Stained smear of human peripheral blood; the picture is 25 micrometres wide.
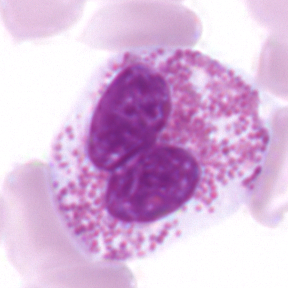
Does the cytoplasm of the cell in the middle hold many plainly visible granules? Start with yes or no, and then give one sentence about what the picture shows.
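Yes. The cytoplasm is packed with many small reddish-pink granules.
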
